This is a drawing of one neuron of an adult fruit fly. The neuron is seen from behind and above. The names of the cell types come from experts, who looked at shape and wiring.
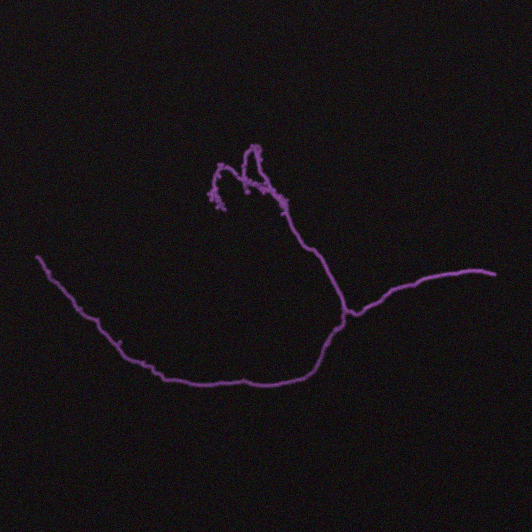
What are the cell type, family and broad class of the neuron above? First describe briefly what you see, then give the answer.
No cell body is drawn. In this view it is wider than it is tall. It is of cell type ORN_VM5d. Its family is called class olfactory. It is a sensory neuron entering the brain.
